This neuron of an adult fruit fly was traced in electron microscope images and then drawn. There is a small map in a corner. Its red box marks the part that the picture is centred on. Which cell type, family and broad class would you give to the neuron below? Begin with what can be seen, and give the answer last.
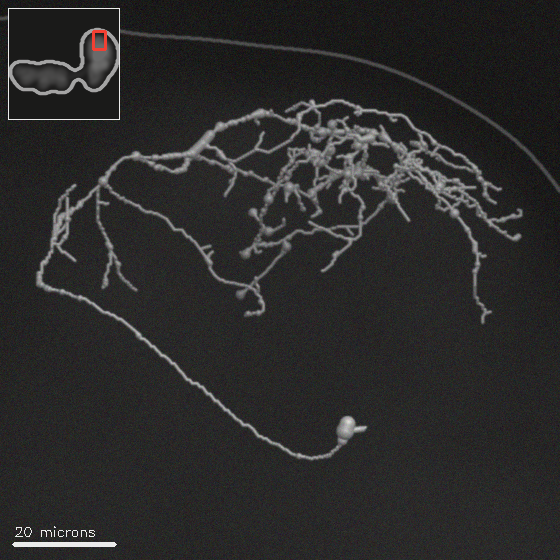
The cell body is at the bottom of the picture. By the scale bar it is about 95 microns wide in this view. Dozens of branch ends can be seen. Its cell type is CB4086. The family is hemilineage LHa3. This is a central-brain intrinsic neuron.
